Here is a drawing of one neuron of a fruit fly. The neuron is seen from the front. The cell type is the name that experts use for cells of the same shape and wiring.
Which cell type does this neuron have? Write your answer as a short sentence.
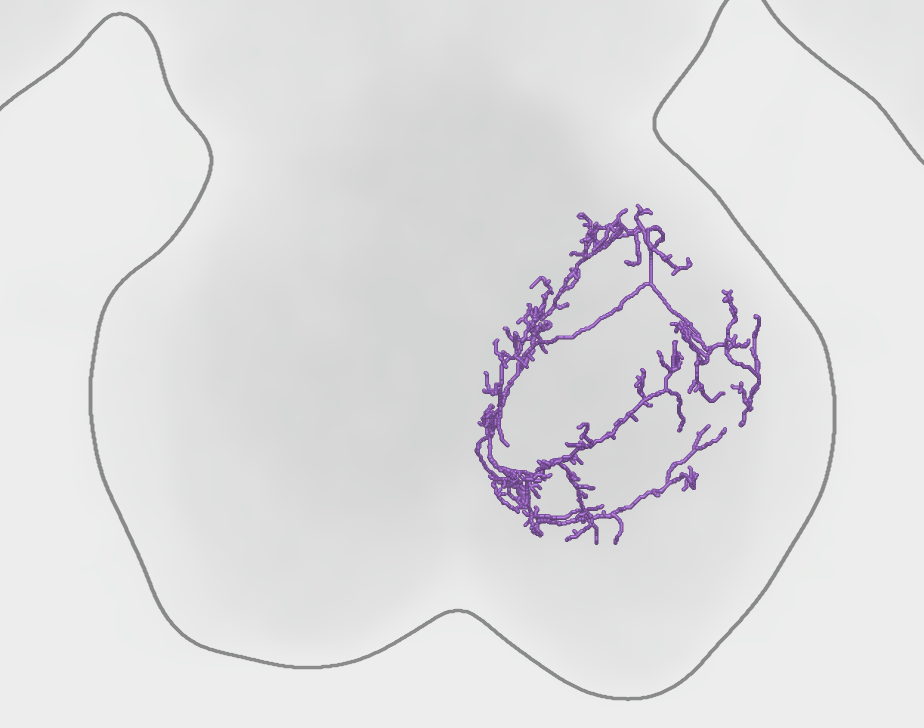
The cell type is IN04B068.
